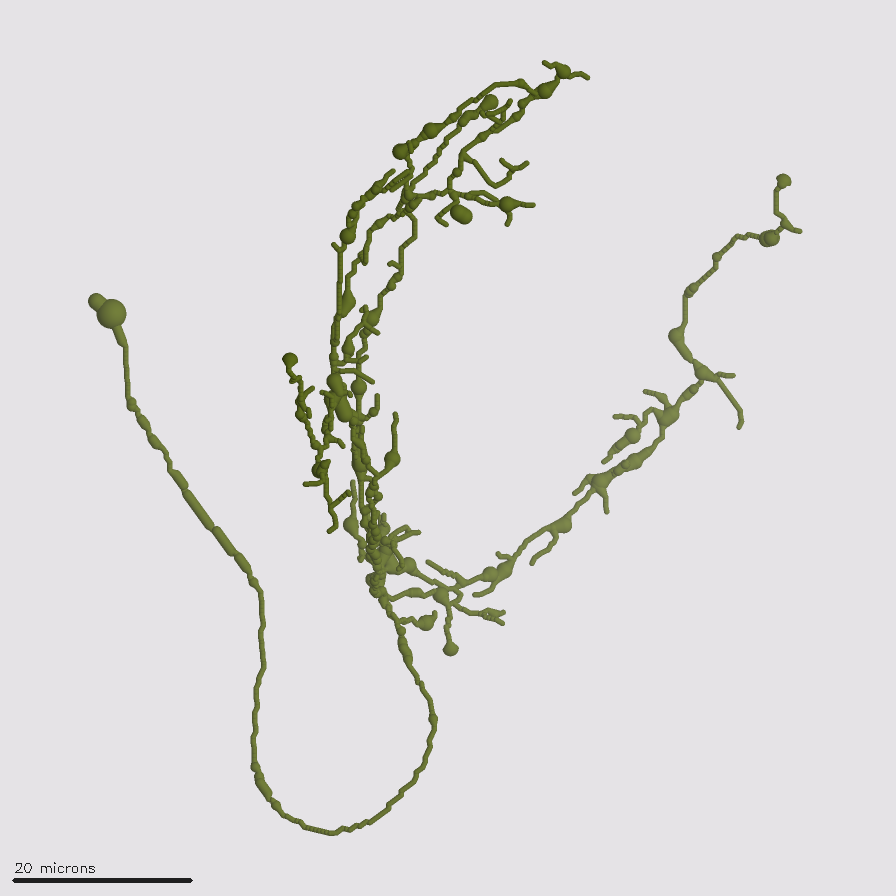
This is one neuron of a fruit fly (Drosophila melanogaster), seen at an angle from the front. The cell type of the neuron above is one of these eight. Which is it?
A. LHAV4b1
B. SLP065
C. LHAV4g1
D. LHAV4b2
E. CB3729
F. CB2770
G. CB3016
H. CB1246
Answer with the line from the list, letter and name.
D. LHAV4b2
